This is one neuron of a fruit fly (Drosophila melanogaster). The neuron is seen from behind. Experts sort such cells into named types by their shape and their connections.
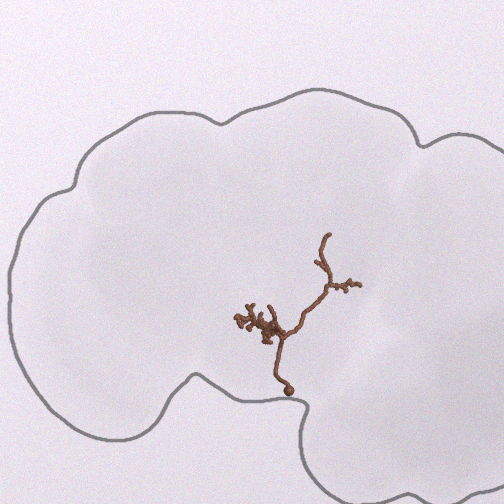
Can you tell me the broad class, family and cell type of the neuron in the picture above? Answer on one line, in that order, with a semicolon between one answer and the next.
central-brain intrinsic neuron; hemilineage LB3; GNG614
